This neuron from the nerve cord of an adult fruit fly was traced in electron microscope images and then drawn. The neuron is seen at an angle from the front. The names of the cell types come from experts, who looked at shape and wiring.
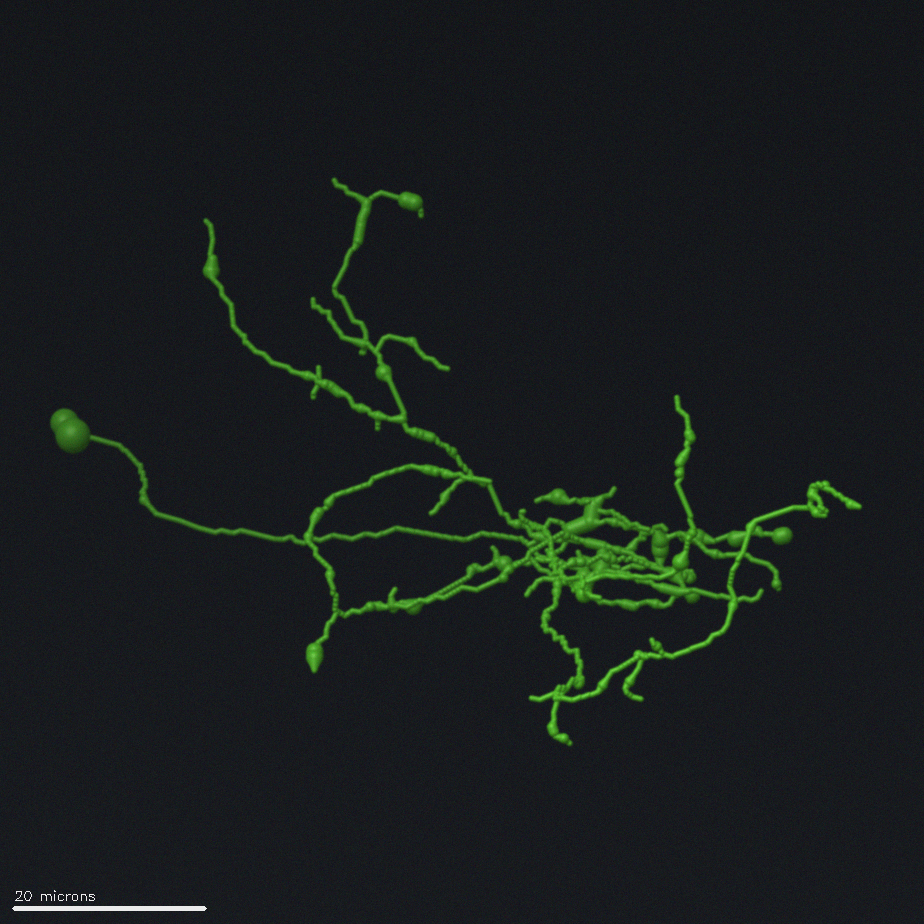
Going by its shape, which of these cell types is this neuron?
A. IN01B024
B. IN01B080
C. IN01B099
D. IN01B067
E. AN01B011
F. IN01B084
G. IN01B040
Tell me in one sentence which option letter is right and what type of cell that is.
The neuron is a cell of type IN01B080, the type in option B.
